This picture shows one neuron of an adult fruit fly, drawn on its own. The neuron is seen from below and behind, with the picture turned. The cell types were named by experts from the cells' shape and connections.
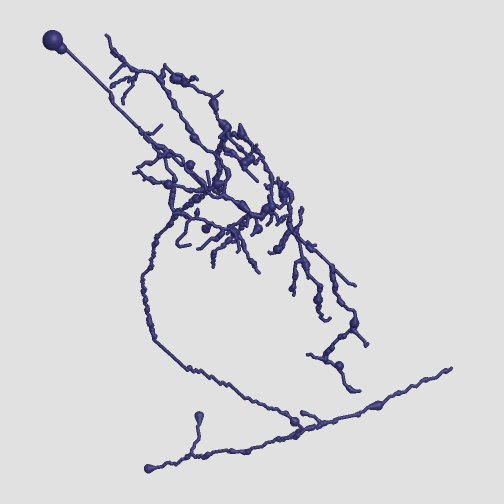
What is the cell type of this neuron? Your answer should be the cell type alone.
LC25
